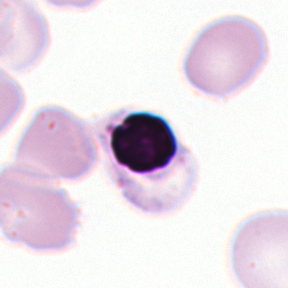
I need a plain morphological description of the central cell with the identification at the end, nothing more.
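Very dense and nearly black, the chromatin shows little visible pattern. No nucleoli can be seen. The nucleus is positioned toward the upper side of the cell. The cytoplasm contains no coarse granules. This cell is a normoblast.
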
